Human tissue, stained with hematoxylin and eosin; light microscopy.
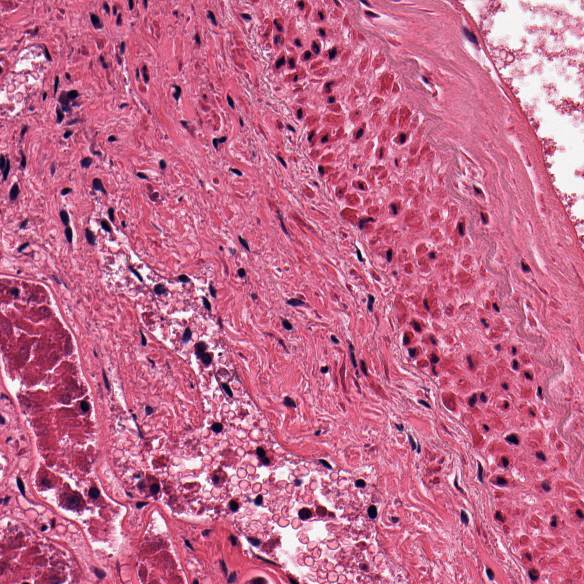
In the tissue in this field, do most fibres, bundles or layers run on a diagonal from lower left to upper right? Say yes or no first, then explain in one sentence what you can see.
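No. A band of wavy eosinophilic collagen fibres with elongated spindle nuclei runs obliquely through the middle of the field, from upper left toward lower right.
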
